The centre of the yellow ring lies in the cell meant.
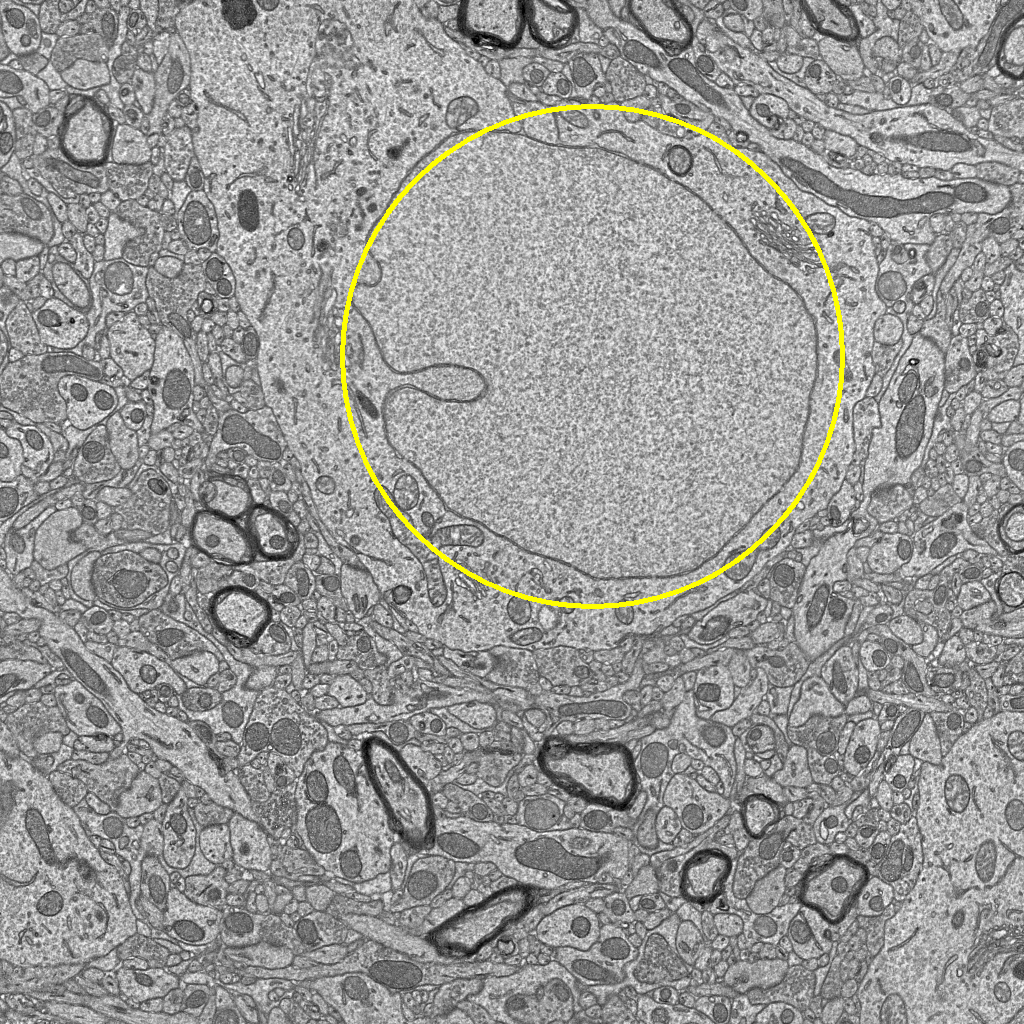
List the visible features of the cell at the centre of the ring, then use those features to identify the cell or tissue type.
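First, the nucleus is large and rounded and fills most of the ring. Second, its envelope has a single deep, narrow infolding on the left side. Third, the chromatin is finely and evenly dispersed, with no dense clumps lining the envelope. Fourth, a few mitochondria lie in the cytoplasmic rim at the lower left of the nucleus. Last, the cell is an excitatory neuron.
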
